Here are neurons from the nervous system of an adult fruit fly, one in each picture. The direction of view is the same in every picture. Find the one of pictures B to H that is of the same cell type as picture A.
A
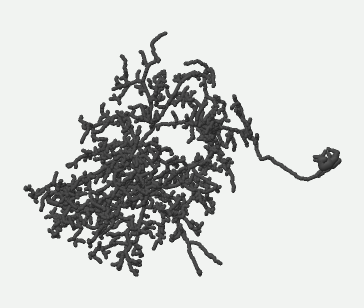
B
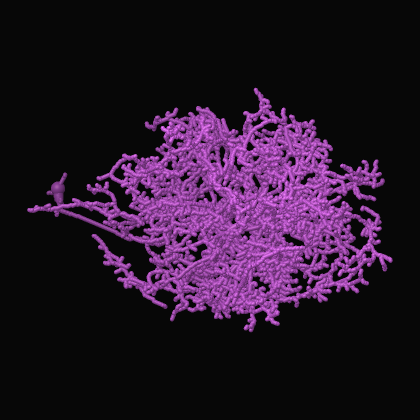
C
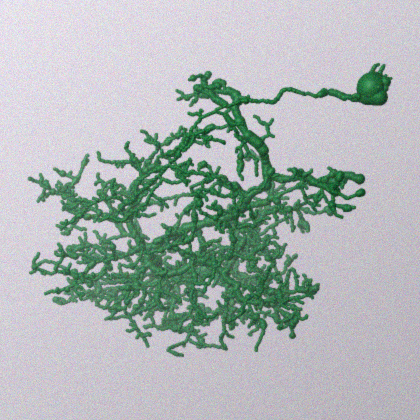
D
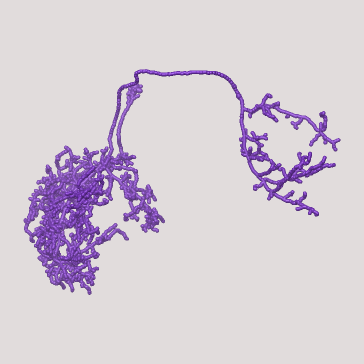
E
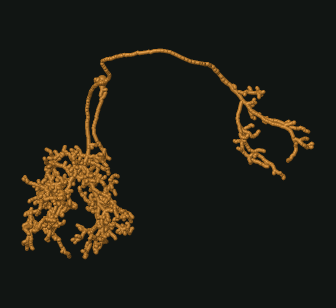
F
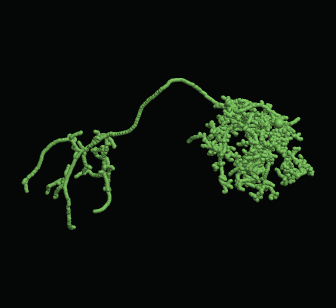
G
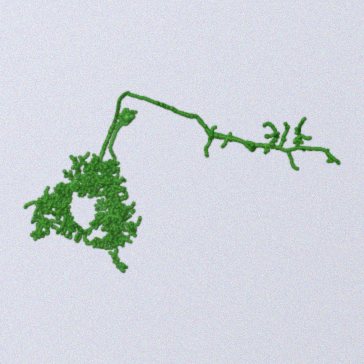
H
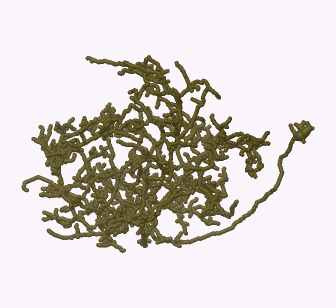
Picture C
